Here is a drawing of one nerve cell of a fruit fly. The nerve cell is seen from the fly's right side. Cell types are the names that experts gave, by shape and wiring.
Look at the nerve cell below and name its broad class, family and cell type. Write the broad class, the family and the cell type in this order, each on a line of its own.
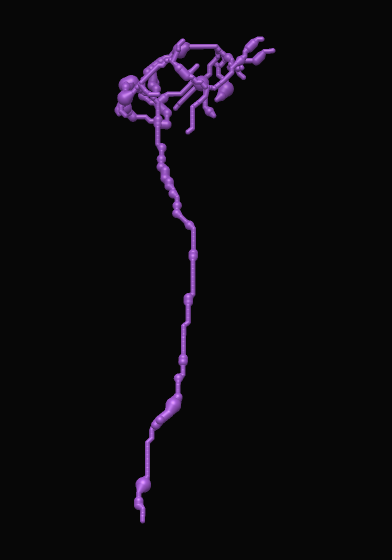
sensory neuron entering the brain
class gustatory
LB3b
